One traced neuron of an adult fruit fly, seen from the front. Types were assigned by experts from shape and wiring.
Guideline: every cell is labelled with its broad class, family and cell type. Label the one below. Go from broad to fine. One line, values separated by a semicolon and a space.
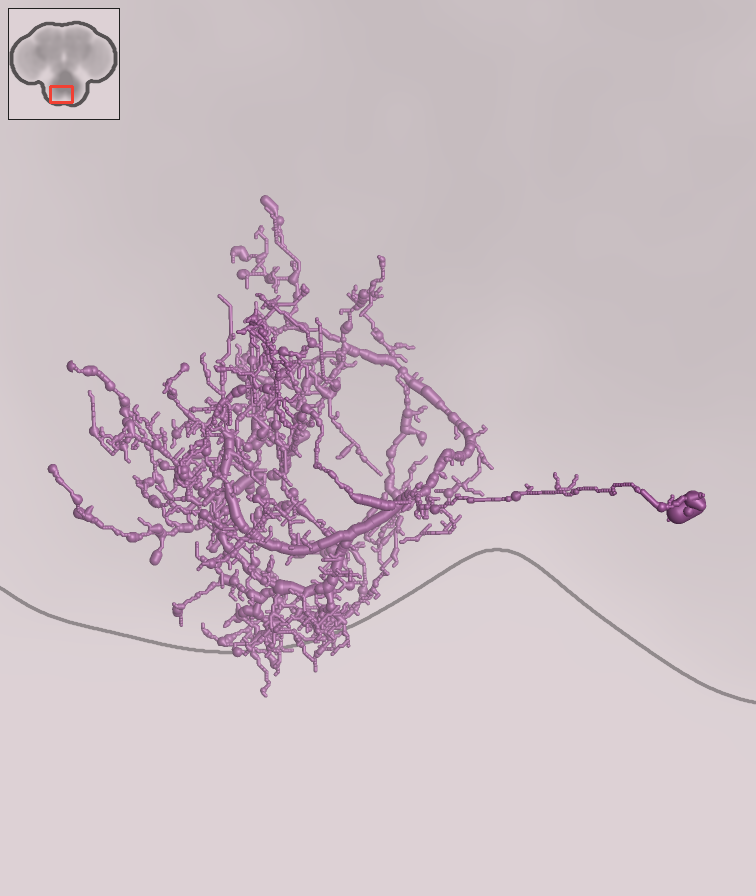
nerve-cord intrinsic neuron; hemilineage 14A; IN14A007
